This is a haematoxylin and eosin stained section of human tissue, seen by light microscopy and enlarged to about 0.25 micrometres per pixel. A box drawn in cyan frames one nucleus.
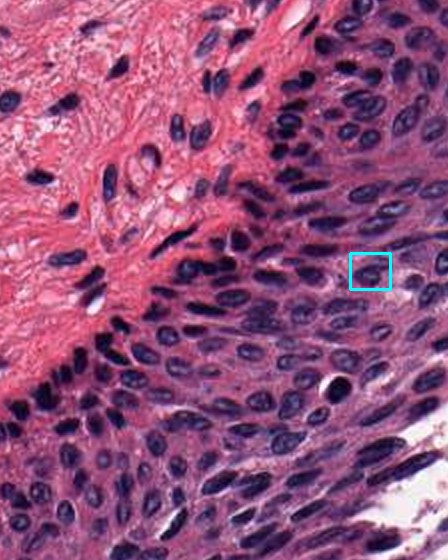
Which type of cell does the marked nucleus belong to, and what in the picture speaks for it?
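It is a squamous epithelial cell. The nucleus is oval and about the same size as the neighbouring nuclei. The nucleus stains dark purple, with slightly uneven colour that has a few paler spots.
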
